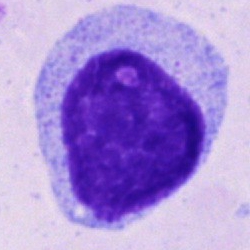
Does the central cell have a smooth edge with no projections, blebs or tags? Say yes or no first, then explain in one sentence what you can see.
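Yes. The cell has a roughly oval outline with a smooth border.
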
